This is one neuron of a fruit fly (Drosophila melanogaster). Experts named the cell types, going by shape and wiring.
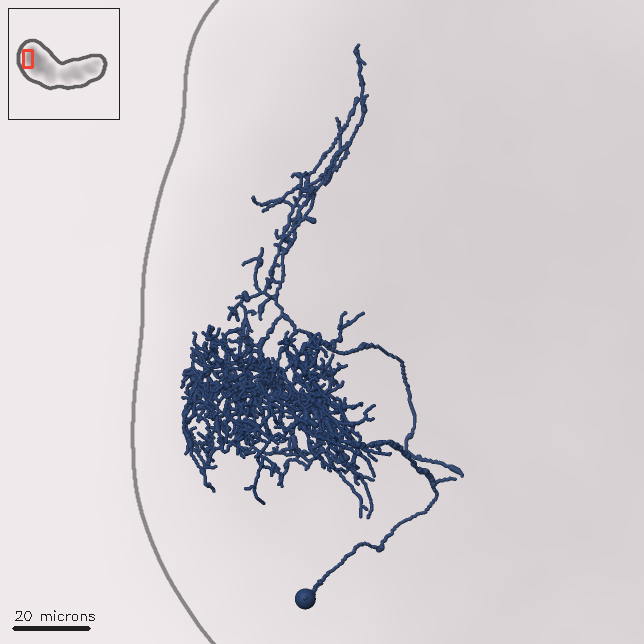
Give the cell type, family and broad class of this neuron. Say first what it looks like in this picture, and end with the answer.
The cell body is at the bottom of the picture. By the scale bar it is about 150 microns tall in this view. The cell type is AVLP252. Its family is hemilineage LALa1_anterior. Its broad class is central-brain intrinsic neuron.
